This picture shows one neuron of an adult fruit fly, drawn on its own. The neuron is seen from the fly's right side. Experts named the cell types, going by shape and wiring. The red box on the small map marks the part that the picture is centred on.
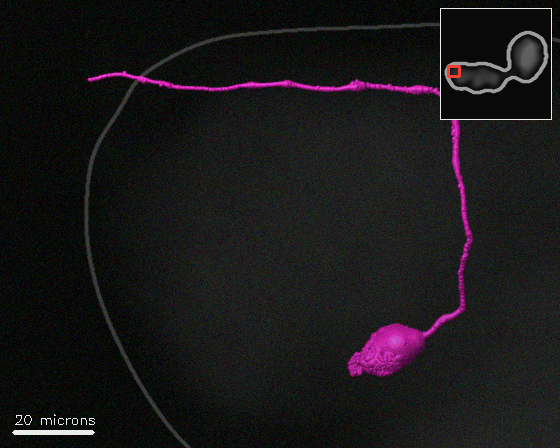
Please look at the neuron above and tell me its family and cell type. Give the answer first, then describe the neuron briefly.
The family is hemilineage 05B. The cell type is CAPA_b. The cell body can be seen at the lower right of the picture. By the scale bar it is about 95 microns wide in this view.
